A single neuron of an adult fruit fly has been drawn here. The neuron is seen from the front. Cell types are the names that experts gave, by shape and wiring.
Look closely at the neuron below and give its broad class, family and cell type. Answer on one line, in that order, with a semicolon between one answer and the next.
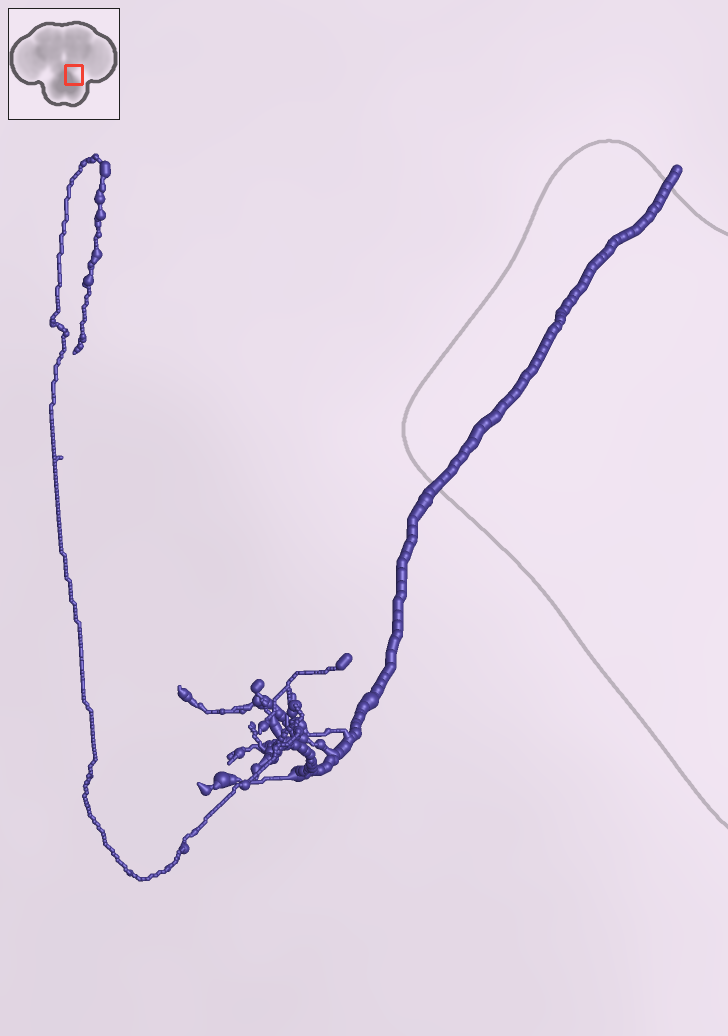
sensory neuron ascending to the brain; class mechanosensory proprioceptive; SApp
